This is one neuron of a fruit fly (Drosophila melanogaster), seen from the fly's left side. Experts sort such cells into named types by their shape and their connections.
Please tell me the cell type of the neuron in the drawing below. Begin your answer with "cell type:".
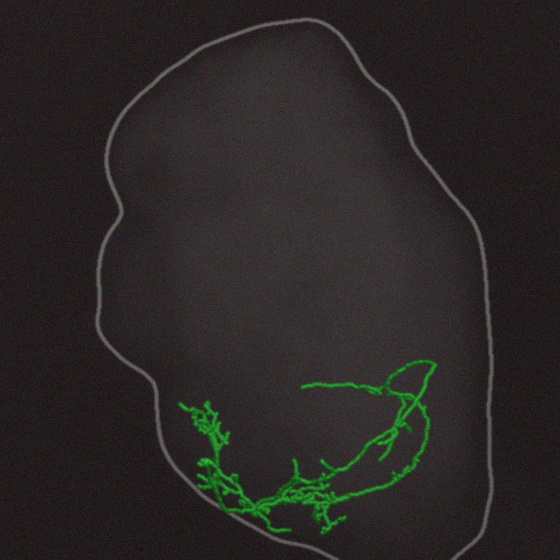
cell type: GNG268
